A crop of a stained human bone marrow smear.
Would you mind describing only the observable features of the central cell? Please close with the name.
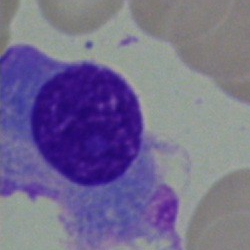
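See how ragged and irregular the outline is, not smoothly round. The chromatin's dark purple and clumped, with little pale gaps between the clumps, and there's no distinct nucleolus to be seen. Down in the lower right of the cytoplasm there's a patch of pinkish-purple granular material. That's a plasma cell.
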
